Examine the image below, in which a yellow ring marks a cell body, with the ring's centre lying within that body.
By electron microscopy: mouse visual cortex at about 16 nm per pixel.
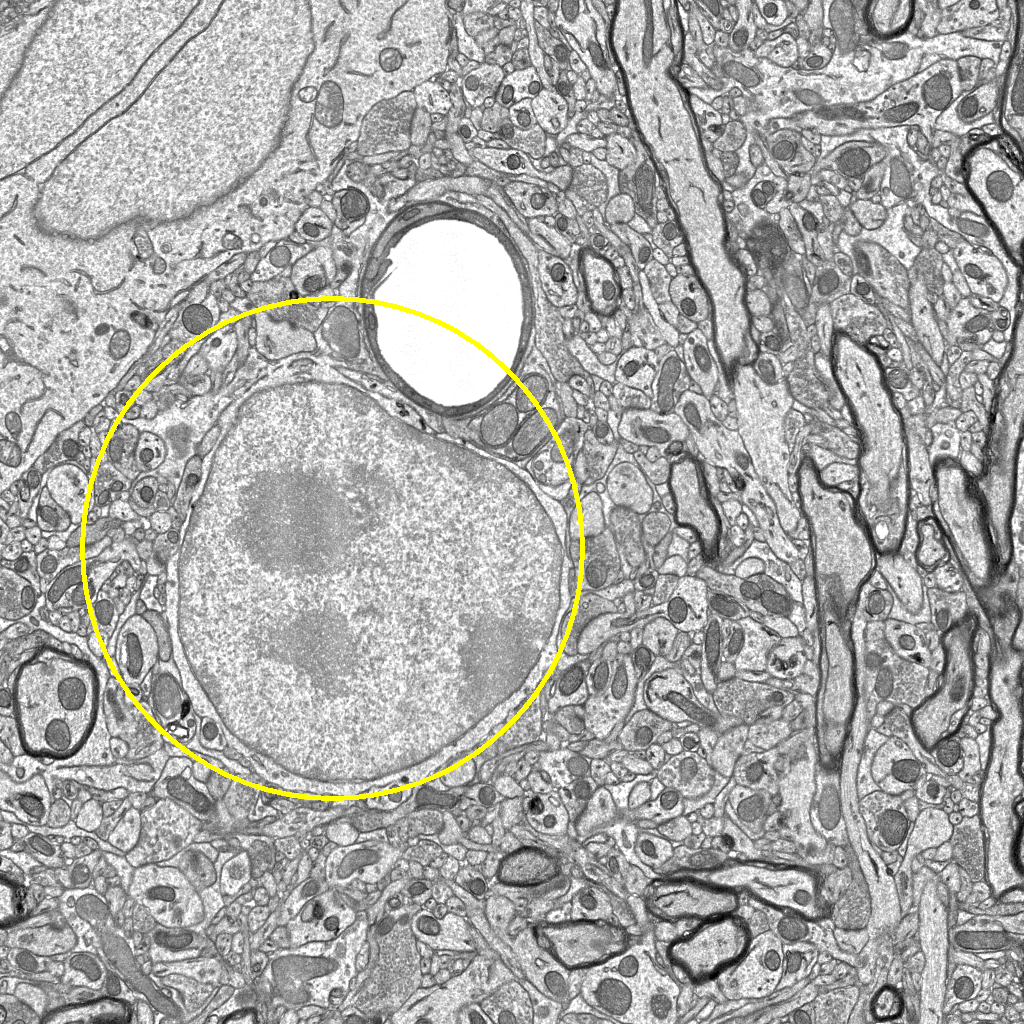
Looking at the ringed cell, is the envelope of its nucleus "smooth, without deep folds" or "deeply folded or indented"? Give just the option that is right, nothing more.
Smooth, without deep folds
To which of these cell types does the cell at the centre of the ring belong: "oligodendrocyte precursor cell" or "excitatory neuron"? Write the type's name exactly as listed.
oligodendrocyte precursor cell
